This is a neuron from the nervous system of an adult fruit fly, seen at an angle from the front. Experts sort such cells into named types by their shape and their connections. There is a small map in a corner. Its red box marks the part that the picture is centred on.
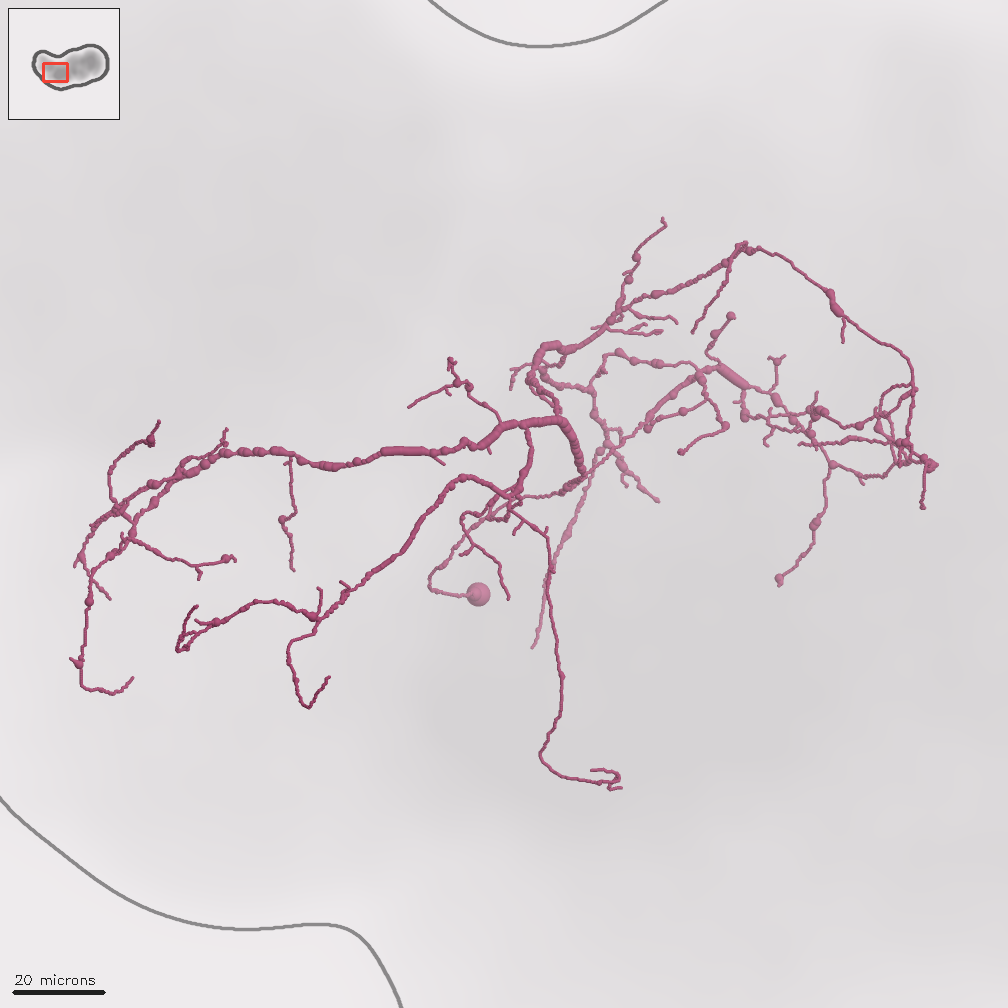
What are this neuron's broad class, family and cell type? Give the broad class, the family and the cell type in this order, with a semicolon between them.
nerve-cord intrinsic neuron; hemilineage 04B; IN04B030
